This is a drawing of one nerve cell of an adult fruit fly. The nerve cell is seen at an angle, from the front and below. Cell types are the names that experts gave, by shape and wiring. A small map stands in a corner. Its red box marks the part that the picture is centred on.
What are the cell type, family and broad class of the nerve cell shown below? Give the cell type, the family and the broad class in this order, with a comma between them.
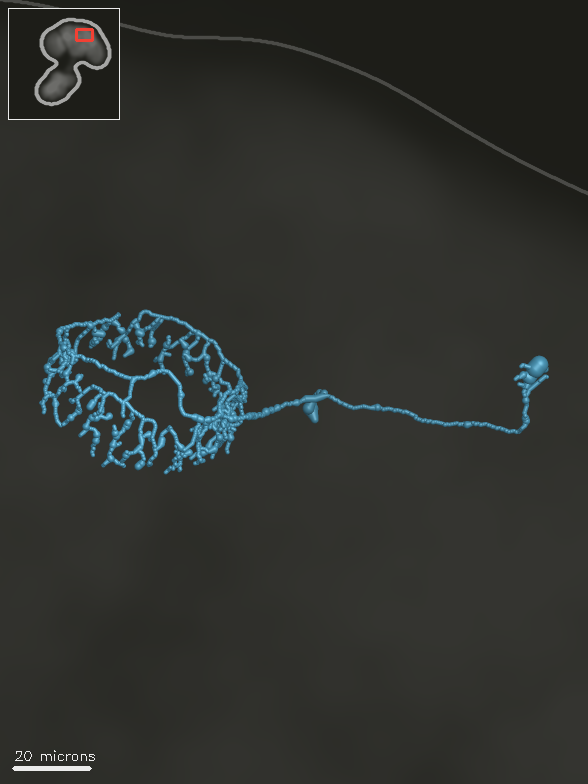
ER2_c, hemilineage EBa1, central-brain intrinsic neuron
